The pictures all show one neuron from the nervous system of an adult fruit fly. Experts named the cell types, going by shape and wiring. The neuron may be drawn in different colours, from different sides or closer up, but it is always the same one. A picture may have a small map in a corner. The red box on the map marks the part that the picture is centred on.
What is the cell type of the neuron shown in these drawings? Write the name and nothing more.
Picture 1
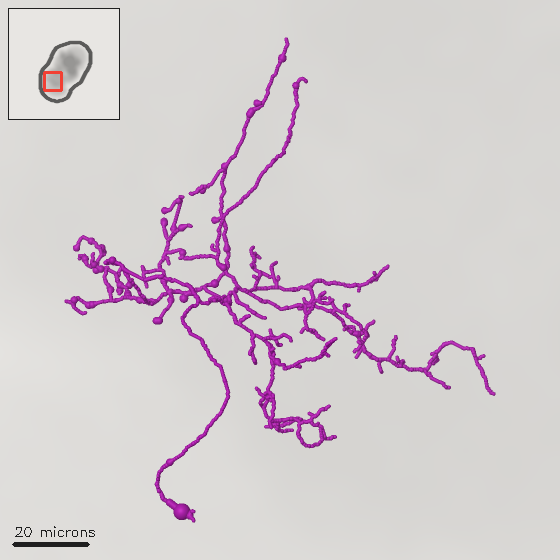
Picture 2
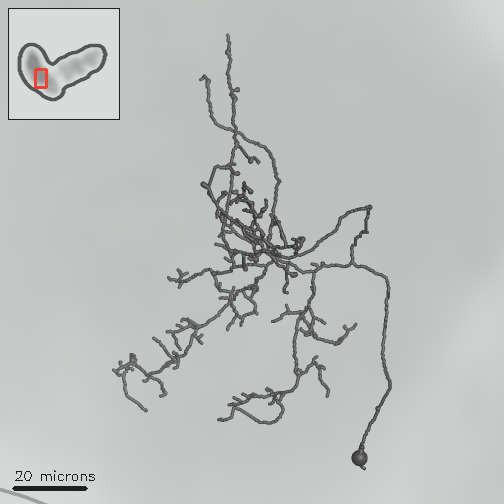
SLP188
